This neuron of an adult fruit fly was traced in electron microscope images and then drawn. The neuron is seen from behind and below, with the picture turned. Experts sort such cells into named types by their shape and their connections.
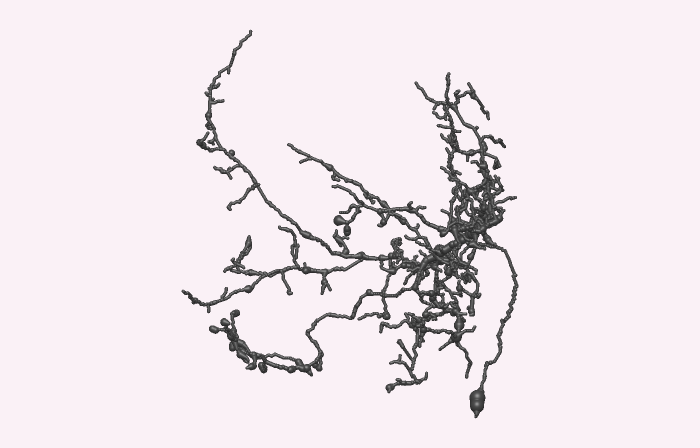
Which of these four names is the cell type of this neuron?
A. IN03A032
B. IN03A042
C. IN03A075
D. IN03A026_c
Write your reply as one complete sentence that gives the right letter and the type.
Named in option D, IN03A026_c is the cell type of the neuron.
